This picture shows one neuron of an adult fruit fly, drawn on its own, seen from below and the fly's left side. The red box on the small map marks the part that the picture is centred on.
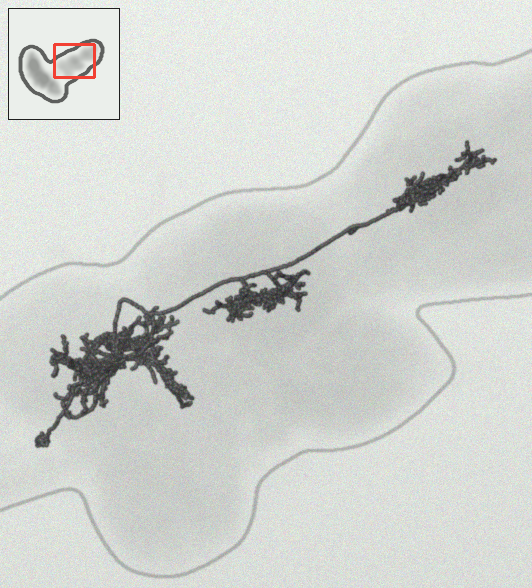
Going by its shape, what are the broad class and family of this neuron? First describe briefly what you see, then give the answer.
The picture shows dozens of branch ends. As drawn here it is wider than it is tall. This is a nerve-cord intrinsic neuron. Its family is hemilineage 07B.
